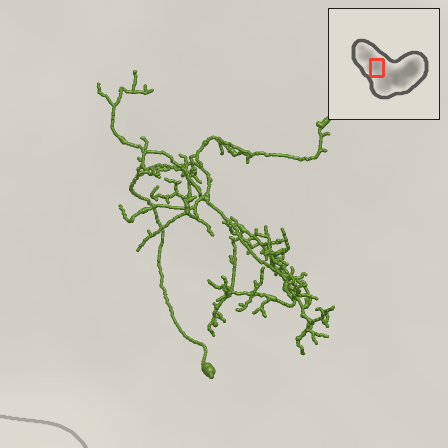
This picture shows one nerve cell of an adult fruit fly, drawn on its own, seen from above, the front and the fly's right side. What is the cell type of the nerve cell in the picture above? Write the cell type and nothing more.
IN05B088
